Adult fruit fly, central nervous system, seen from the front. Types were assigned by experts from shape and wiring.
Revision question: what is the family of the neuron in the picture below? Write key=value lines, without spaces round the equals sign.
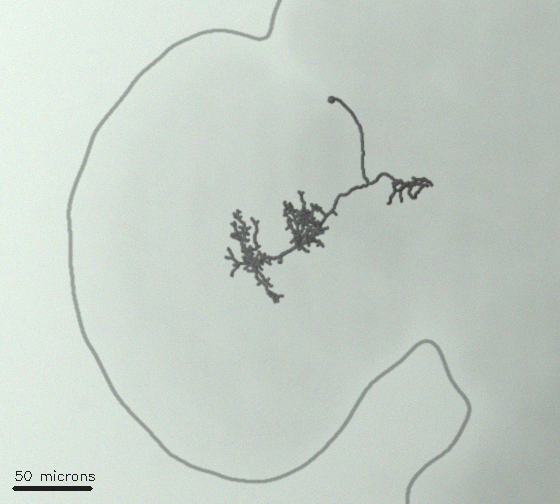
family=hemilineage VPNd1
